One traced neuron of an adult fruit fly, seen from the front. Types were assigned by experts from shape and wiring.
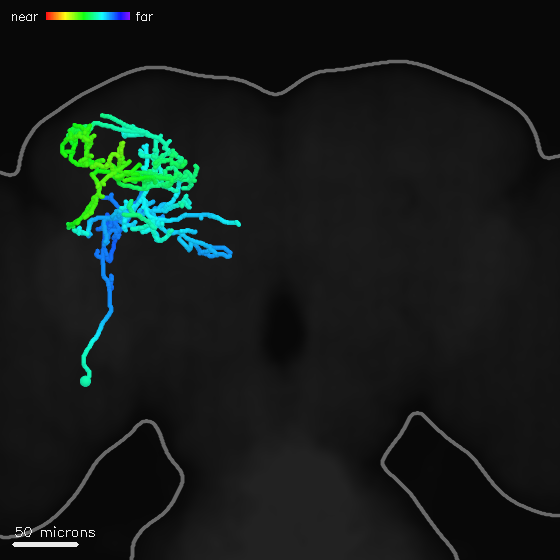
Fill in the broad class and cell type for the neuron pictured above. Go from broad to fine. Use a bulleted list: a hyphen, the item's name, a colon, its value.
- broad class: central-brain intrinsic neuron
- cell type: CB0029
